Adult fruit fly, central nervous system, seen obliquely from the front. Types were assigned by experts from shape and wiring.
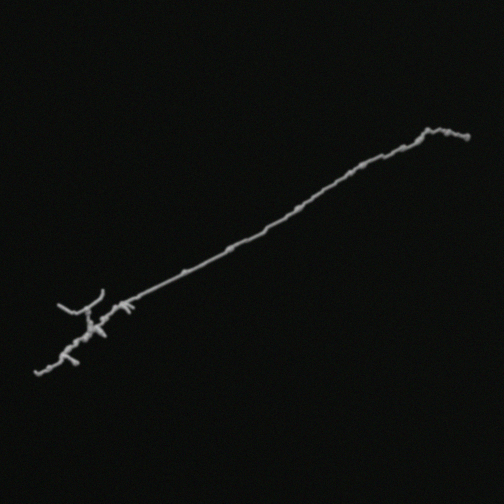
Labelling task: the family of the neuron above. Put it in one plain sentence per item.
The family is class mechanosensory proprioceptive.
